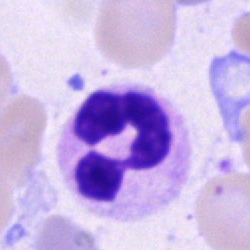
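Segmented neutrophil: I see the nucleus curving in a horseshoe around a pale central patch of cytoplasm, with a narrow pinch setting off a lobe at lower left. The chromatin is dark purple and densely clumped, and the cytoplasm holds only fine, faint granules.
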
